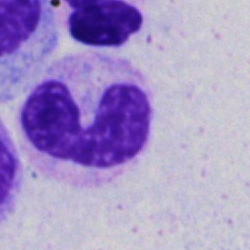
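Band neutrophil, the central cell in a stained human bone marrow smear. The cell outline is round and smooth. A deep notch from the upper side gives the nucleus a horseshoe shape. Chromatin is dark purple and coarsely clumped, and no nucleoli are visible.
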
